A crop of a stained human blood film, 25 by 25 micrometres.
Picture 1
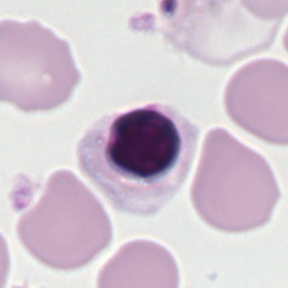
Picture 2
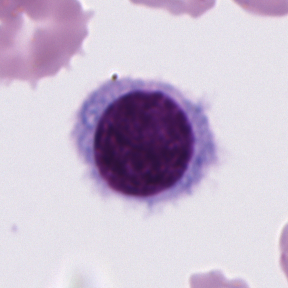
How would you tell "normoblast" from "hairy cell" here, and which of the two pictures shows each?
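Picture 2 is the hairy cell, picture 1 the normoblast. What I see first in picture 2 is a ragged border with many fine, short hair-like projections all the way around.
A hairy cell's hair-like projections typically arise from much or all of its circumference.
The normoblast's outline, by comparison, is irregular and somewhat angular. Size next: the hairy cell is about 13 by 11 micrometres, and its round nucleus is about 9 micrometres across, filling about 60% of the cell's area. The normoblast's nucleus is round too, but smaller, about 6 micrometres across.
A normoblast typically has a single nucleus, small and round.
Both nuclei have dense chromatin: very dark purple, almost black, in the normoblast, and dark purple with a coarse, clumped texture in the hairy cell.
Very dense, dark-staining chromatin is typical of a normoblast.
Neither nucleus shows a nucleolus.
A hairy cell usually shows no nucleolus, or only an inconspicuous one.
The cytoplasm differs in colour: pale greyish lilac in the normoblast, paler than the neighbouring red cells, and pale greyish-blue in the hairy cell, where it forms a rim all the way around the nucleus. No granules show in either cytoplasm.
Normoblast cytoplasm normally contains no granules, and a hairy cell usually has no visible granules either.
Around the normoblast, red cells lie close to its right and lower left without overlapping it.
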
